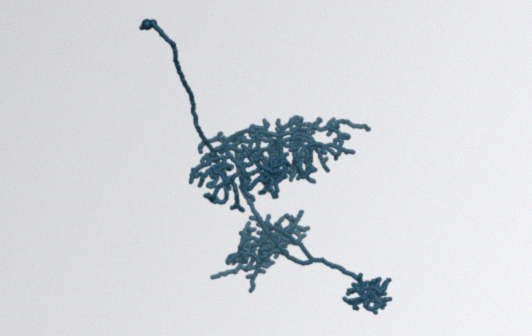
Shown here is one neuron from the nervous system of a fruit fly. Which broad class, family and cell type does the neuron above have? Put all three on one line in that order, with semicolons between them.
optic-lobe intrinsic neuron; TmY; TmY16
